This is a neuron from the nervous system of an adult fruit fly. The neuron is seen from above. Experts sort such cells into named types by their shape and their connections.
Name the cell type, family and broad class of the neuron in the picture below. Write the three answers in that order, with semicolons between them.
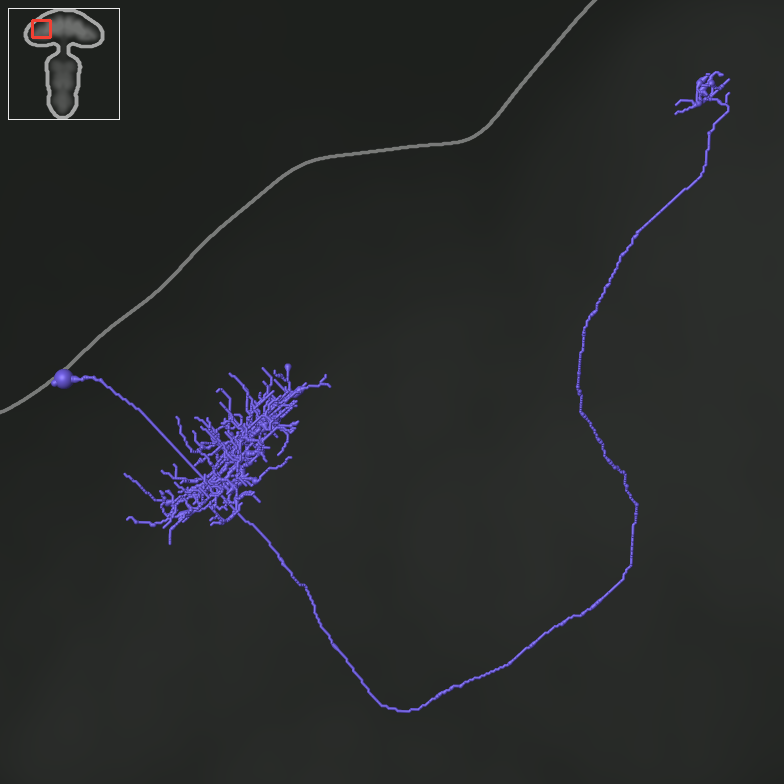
MeTu3b; MeTu; visual projection neuron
